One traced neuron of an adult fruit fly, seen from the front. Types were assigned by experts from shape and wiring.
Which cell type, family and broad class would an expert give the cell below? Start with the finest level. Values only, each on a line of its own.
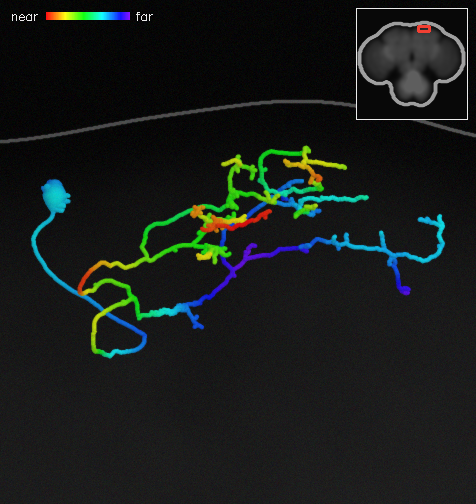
CB1884
hemilineage SLPpm2
central-brain intrinsic neuron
